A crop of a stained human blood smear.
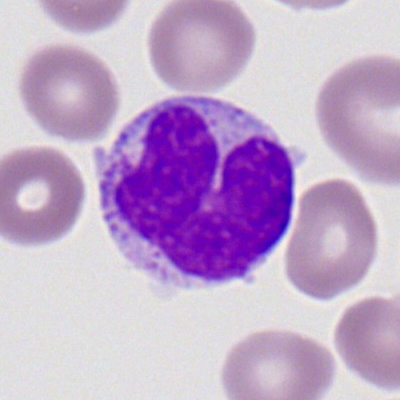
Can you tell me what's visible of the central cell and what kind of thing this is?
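Most of the cell is filled by its nucleus, set within a roughly round outline. No nucleoli are visible in that nucleus. Fine purplish granules lie scattered through the cytoplasm. The cell is a monocyte.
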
